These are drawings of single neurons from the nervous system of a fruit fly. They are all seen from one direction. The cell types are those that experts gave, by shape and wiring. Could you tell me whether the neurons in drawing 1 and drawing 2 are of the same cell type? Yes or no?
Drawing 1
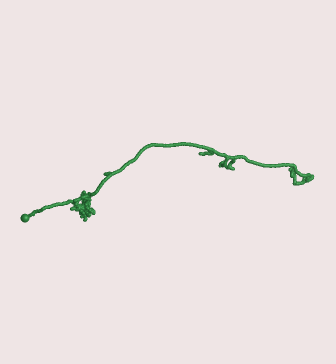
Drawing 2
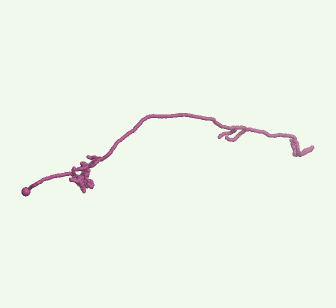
yes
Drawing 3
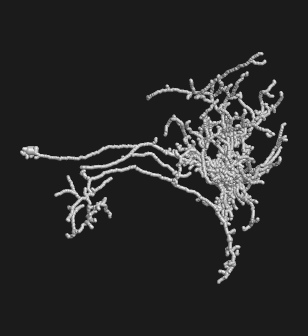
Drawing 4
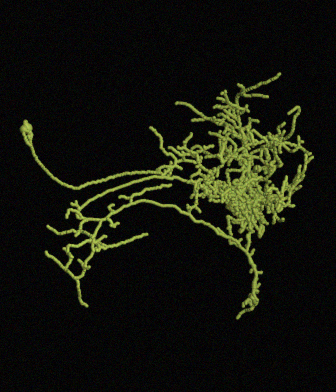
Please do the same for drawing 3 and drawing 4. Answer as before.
yes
